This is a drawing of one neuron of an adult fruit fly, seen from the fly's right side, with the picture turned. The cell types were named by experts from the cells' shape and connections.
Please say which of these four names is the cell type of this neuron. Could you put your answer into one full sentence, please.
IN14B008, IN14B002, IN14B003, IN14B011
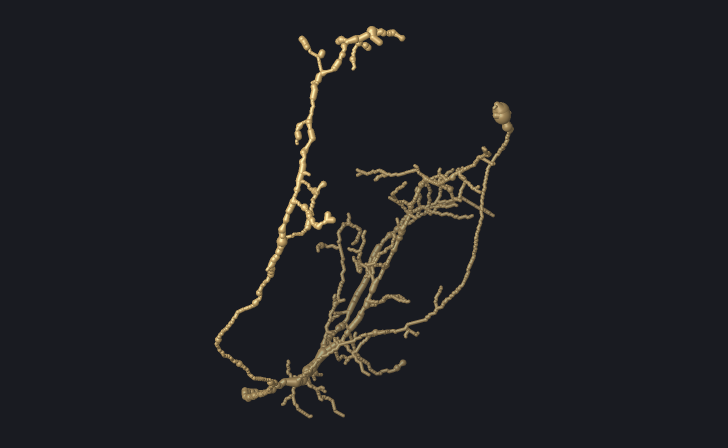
To this neuron applies the cell type name IN14B011.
